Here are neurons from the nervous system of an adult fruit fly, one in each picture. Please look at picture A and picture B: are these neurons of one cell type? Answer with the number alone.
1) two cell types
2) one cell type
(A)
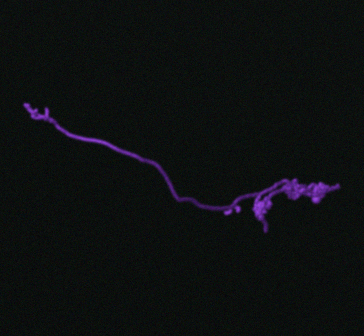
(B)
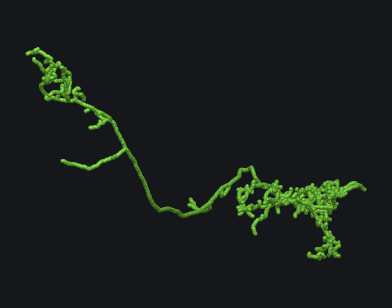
1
